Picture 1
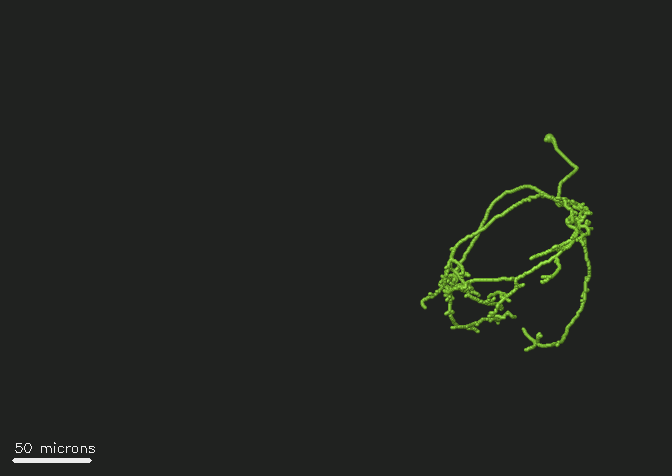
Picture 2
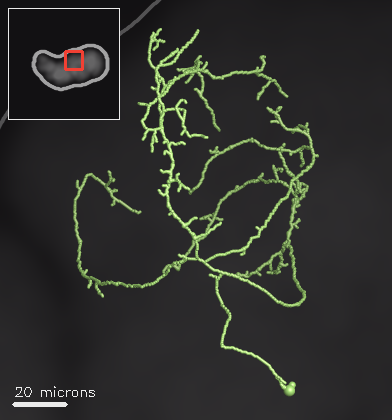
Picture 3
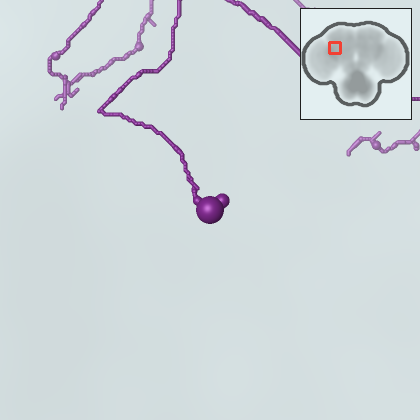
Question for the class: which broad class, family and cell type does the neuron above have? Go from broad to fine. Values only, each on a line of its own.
central-brain intrinsic neuron
hemilineage SLPa&l1_anterior
CL090_c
